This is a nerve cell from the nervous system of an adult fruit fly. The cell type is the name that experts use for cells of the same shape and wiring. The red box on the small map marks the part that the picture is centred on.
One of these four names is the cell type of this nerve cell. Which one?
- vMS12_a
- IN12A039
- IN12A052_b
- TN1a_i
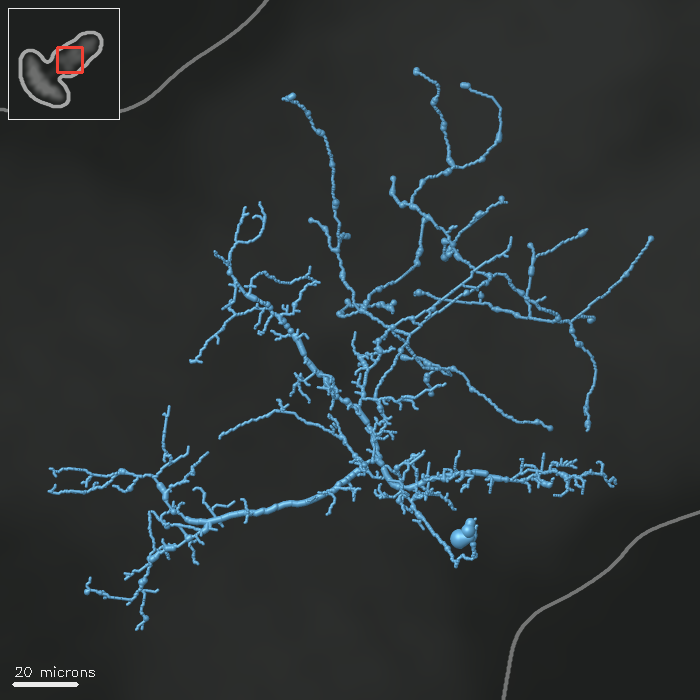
TN1a_i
